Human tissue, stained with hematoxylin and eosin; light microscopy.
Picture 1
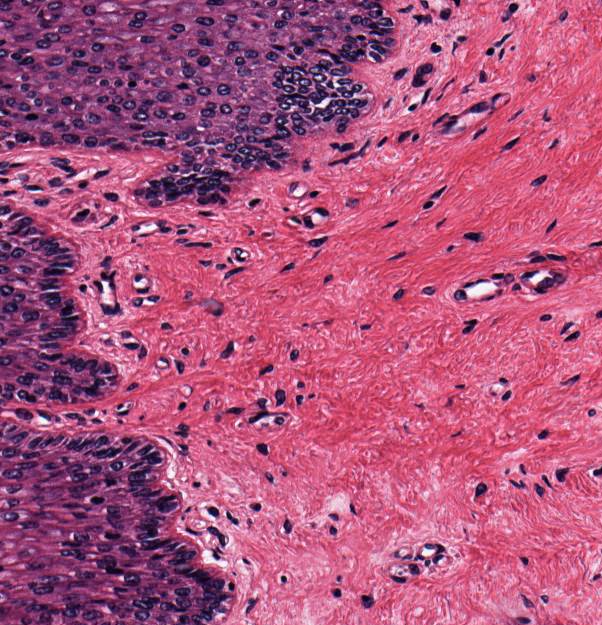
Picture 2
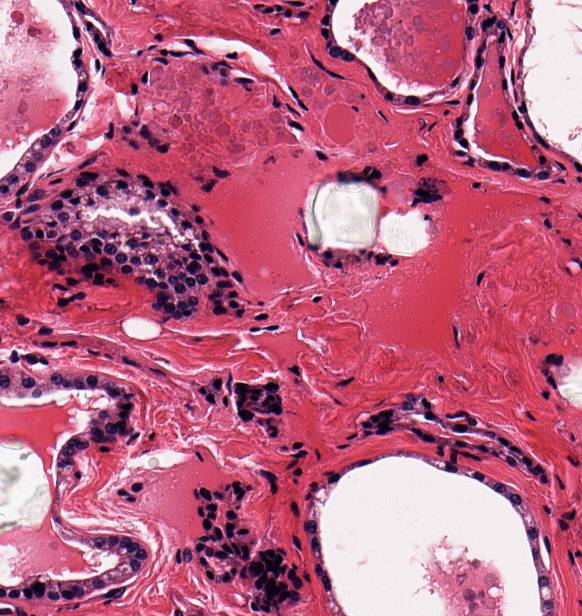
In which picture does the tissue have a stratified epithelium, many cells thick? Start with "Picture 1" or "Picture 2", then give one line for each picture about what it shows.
Picture 1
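In picture 1: The epithelium is stratified, with many layers of polygonal cells with pink cytoplasm above the base.
In picture 2: Most spaces are lined by a single thin layer of flattened to low cuboidal cells with dark nuclei.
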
